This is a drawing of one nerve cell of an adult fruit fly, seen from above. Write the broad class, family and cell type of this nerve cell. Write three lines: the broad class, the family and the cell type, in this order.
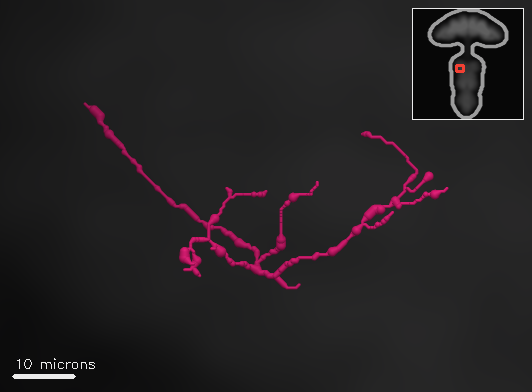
sensory neuron entering the nerve cord
class gustatory
LgLG3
